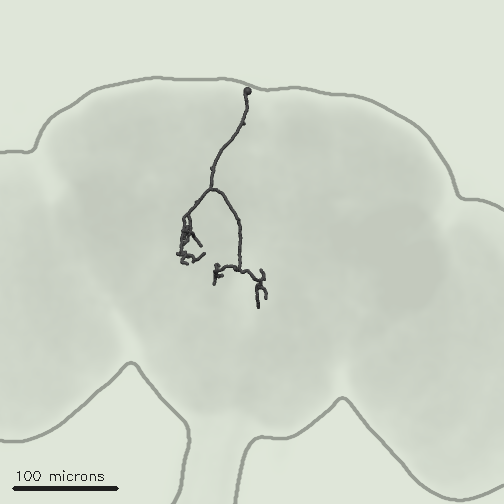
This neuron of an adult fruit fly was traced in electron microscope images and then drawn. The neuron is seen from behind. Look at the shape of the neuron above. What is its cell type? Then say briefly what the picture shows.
Its cell type is PS005_a. This is a central-brain intrinsic neuron. The cell body can be seen at the top of the picture. From top to bottom in the picture it spans about 200 microns.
